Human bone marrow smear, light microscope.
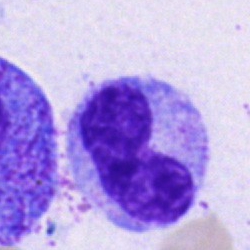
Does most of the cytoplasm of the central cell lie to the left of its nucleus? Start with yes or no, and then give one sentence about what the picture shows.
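No. The cytoplasm is widest at the upper right, in the notch of the nucleus.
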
